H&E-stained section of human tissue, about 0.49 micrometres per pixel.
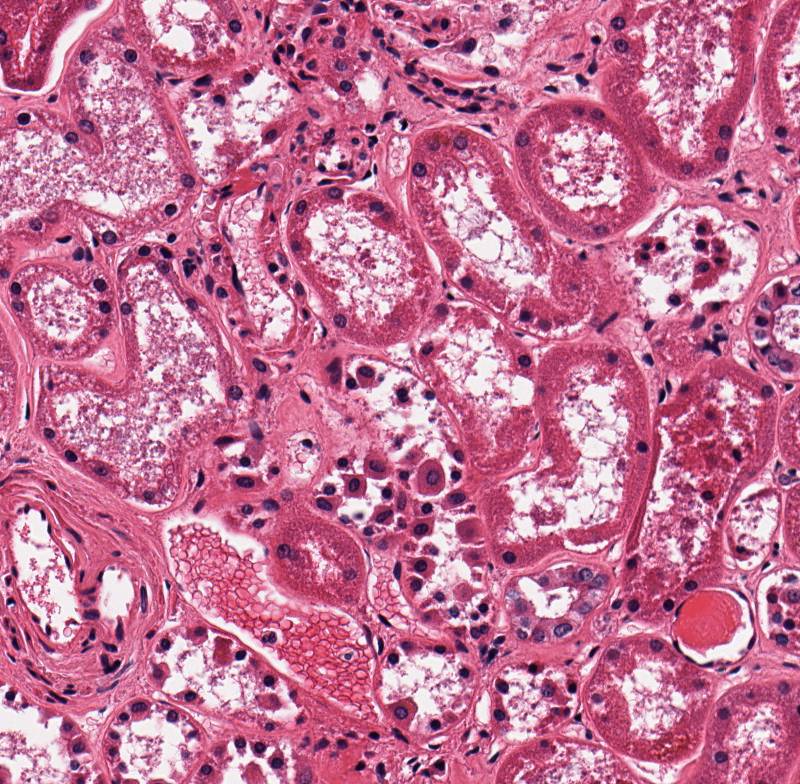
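Renal cortex: round and oval tubules, cut across or obliquely, crowd the whole field with little tissue between them. Many have centres filled with pale, bubbly, vacuolated material. The scanty intervening tissue holds scattered spindle-shaped nuclei. No glomerulus appears in this field.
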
